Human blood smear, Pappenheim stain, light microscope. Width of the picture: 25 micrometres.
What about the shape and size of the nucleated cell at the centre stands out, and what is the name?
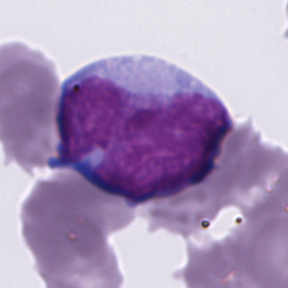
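The cell measures about 17 by 13 micrometres. Its nucleus occupies most of the cell, so that cytoplasm remains mainly along the top. The chromatin is reddish-purple with a fine, lacy texture. The cytoplasm above the nucleus is pale blue, and a deeper blue rim runs along the lower edge of the cell. The cell is a myeloblast.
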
